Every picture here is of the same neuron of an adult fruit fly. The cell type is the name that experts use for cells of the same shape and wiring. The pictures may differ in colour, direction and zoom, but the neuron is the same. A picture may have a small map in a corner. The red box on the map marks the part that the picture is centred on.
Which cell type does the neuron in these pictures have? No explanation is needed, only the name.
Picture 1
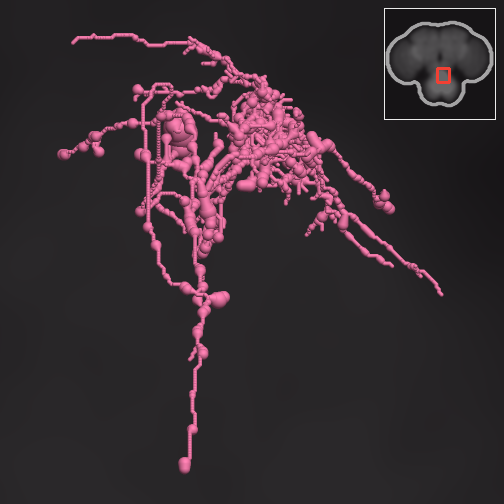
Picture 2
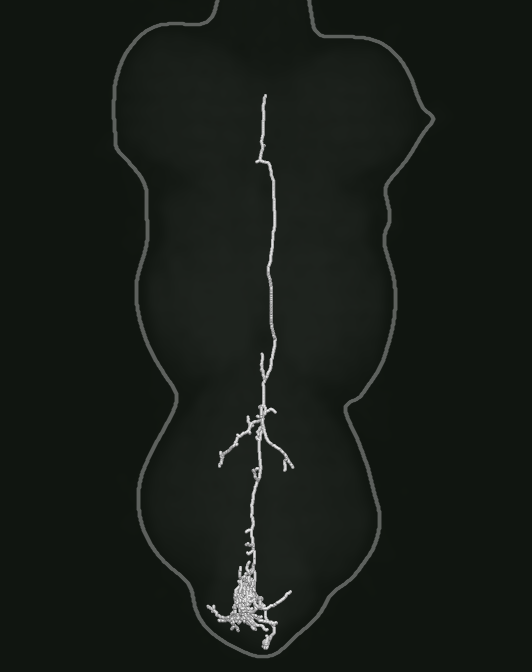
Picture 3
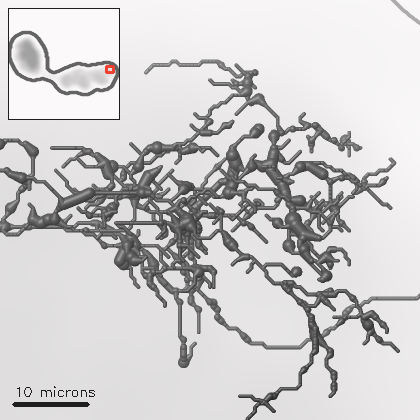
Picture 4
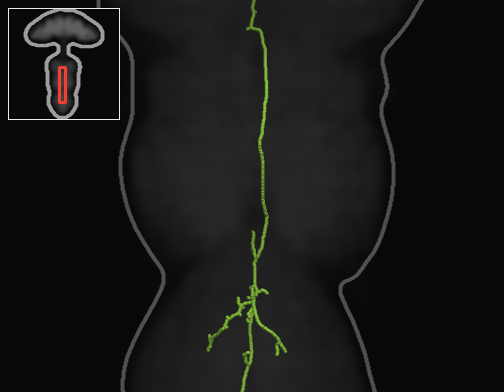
INXXX249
